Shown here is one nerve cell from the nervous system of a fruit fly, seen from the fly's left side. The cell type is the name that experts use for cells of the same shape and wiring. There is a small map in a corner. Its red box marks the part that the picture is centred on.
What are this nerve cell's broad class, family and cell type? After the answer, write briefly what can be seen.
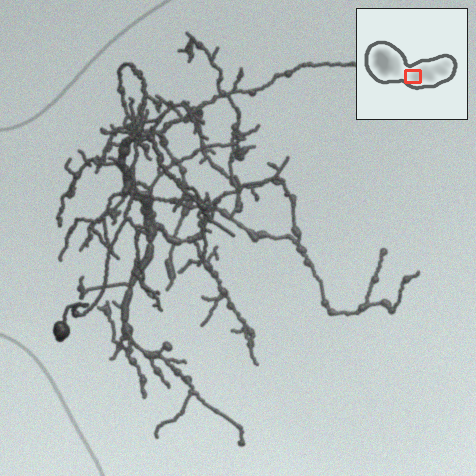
This is a nerve-cord intrinsic neuron. Its family is hemilineage 16B. The cell type is IN16B094. The picture shows dozens of branch ends. In this view it is about as wide as it is tall.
